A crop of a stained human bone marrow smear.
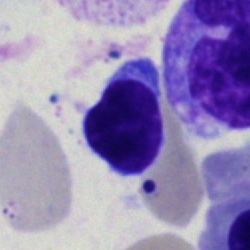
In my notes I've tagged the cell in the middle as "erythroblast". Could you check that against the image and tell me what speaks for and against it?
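The cytoplasm stains blue.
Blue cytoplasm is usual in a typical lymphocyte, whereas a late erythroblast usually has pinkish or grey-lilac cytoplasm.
The cell is therefore a lymphocyte, not an erythroblast. The chromatin is dense and stains deep purple.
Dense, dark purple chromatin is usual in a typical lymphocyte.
The cytoplasm shows no granules.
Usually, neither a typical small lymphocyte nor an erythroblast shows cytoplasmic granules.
This point would fit both names. The nucleus fills most of the cell, capped on its upper side by scant cytoplasm; no nucleoli are seen.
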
